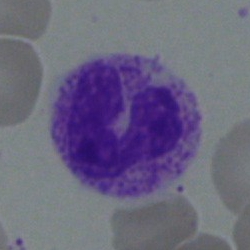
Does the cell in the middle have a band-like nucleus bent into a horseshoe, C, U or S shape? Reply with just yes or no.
Yes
